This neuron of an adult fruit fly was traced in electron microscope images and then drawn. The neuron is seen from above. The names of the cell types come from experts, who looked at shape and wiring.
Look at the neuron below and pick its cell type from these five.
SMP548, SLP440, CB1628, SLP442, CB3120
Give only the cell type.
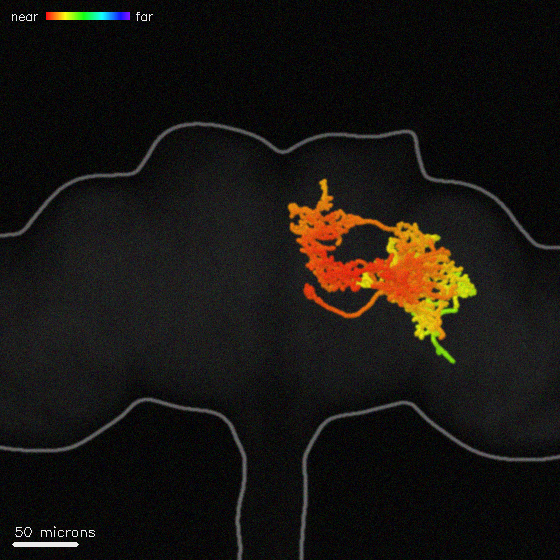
SMP548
